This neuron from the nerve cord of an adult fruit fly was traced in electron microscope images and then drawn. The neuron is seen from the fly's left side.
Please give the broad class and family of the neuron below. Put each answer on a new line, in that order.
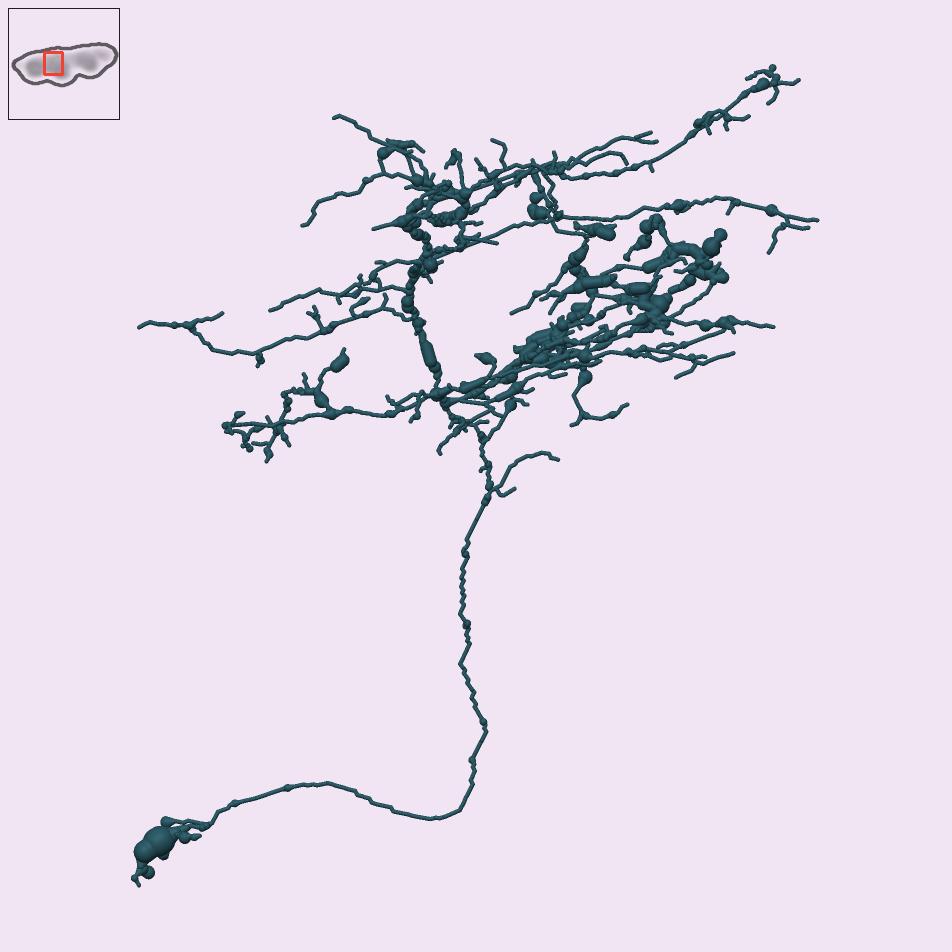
nerve-cord intrinsic neuron
hemilineage 16B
